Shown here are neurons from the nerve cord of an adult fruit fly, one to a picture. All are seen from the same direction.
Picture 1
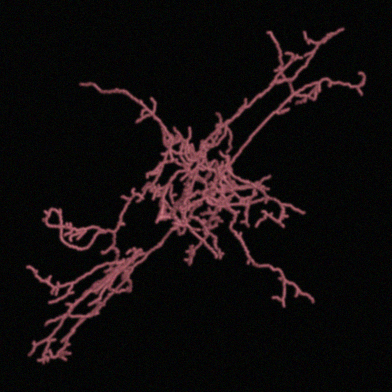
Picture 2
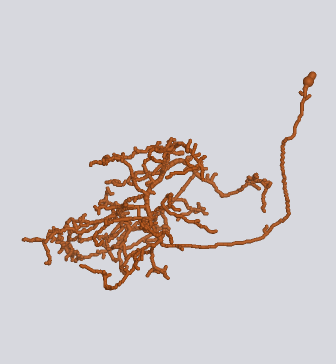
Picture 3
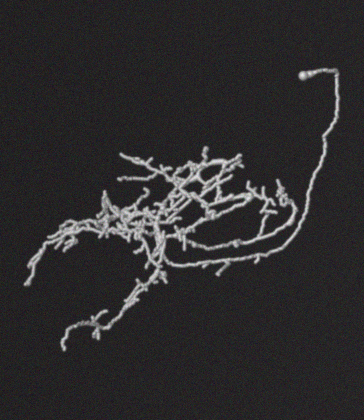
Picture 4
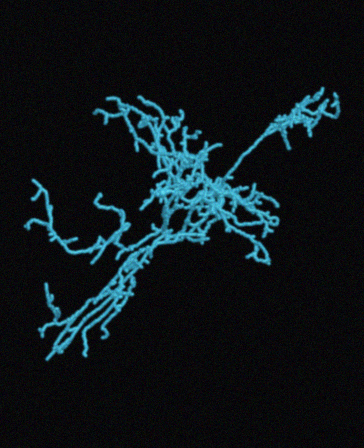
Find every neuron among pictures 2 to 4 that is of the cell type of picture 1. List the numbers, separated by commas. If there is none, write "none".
4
